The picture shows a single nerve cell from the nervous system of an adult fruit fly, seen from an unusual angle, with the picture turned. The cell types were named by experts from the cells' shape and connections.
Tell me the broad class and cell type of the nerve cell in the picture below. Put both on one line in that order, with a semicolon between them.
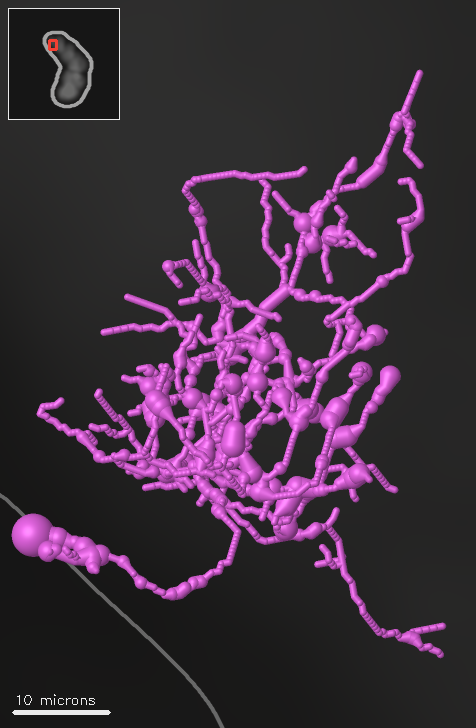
nerve-cord intrinsic neuron; INXXX444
